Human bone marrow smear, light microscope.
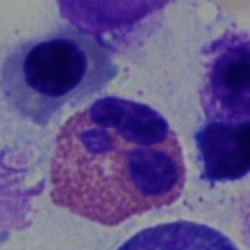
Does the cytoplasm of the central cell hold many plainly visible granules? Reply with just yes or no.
Yes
